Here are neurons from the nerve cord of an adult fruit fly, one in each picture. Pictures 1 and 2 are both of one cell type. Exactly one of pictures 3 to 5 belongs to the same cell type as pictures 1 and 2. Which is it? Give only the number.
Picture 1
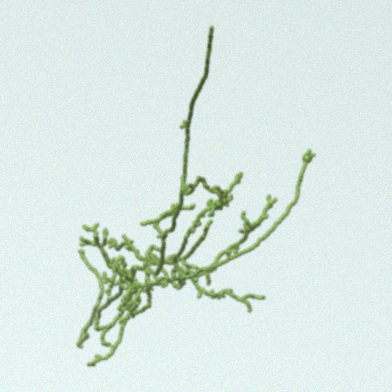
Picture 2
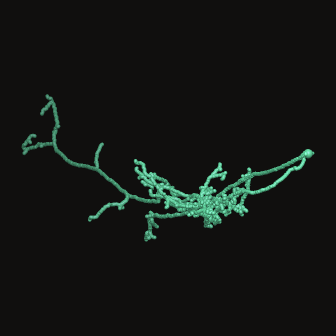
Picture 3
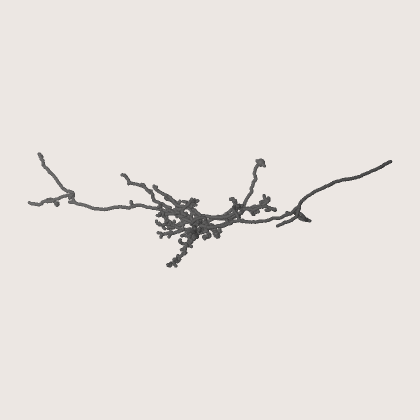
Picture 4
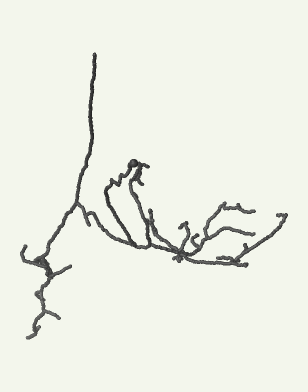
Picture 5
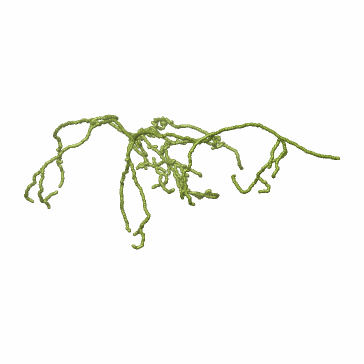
3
